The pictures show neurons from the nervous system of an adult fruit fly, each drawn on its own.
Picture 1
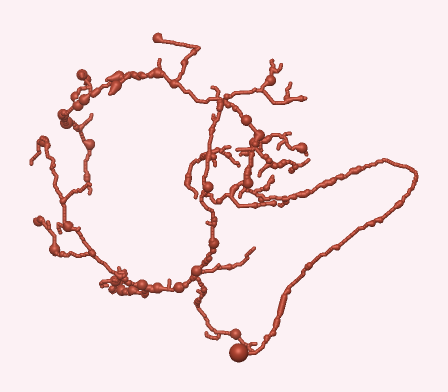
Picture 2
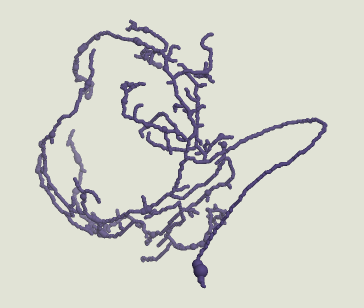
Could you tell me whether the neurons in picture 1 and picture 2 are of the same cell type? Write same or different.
same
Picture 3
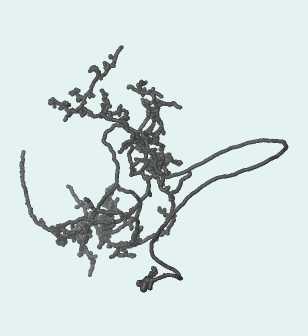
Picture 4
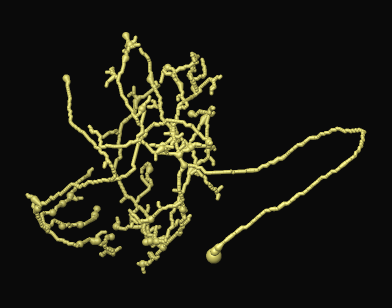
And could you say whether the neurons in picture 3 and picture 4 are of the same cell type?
different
